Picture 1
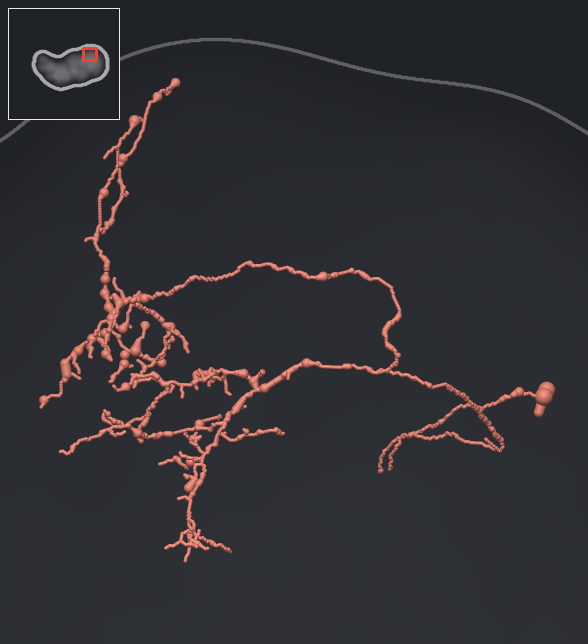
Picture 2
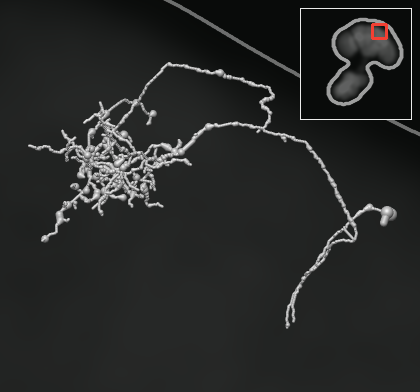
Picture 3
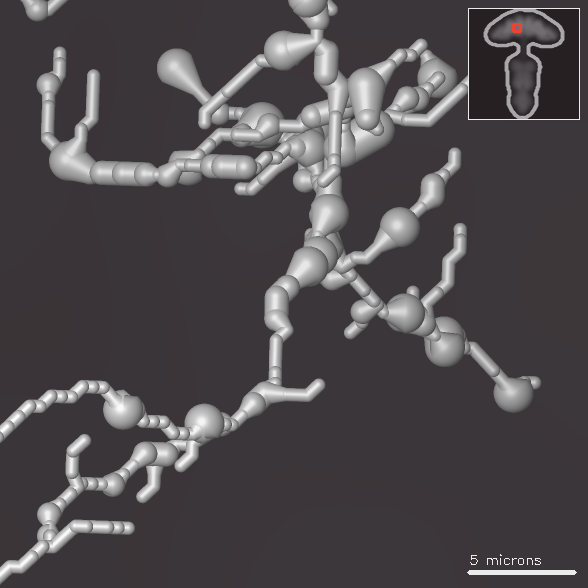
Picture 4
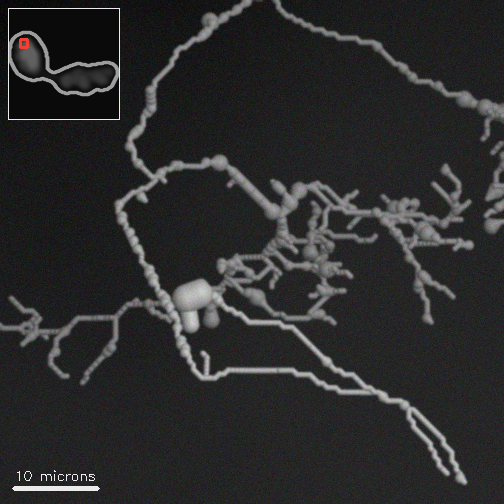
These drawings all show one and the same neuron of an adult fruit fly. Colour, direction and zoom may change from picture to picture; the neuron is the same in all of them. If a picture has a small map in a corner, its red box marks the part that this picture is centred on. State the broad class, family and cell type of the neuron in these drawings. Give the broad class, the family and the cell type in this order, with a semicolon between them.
central-brain intrinsic neuron; hemilineage VLPd&p1_dorsal; CB4198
